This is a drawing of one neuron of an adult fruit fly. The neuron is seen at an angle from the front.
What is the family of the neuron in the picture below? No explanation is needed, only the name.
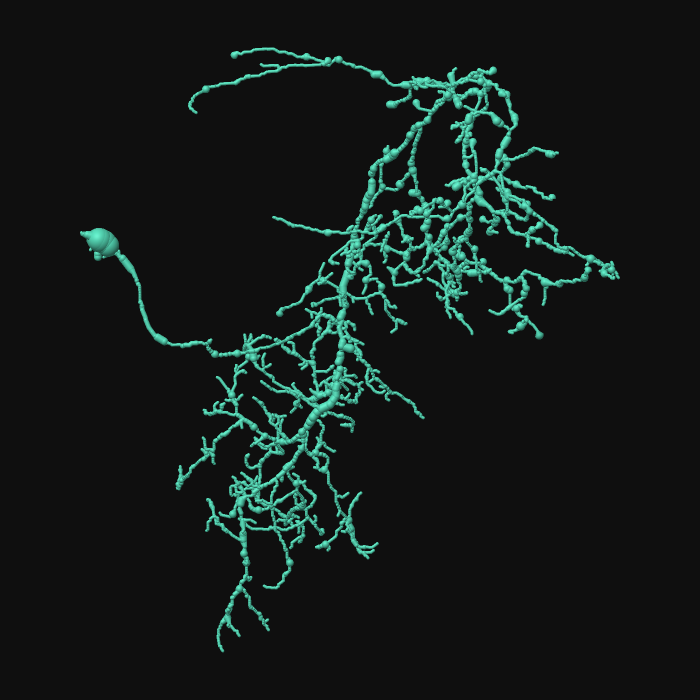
hemilineage LHl3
